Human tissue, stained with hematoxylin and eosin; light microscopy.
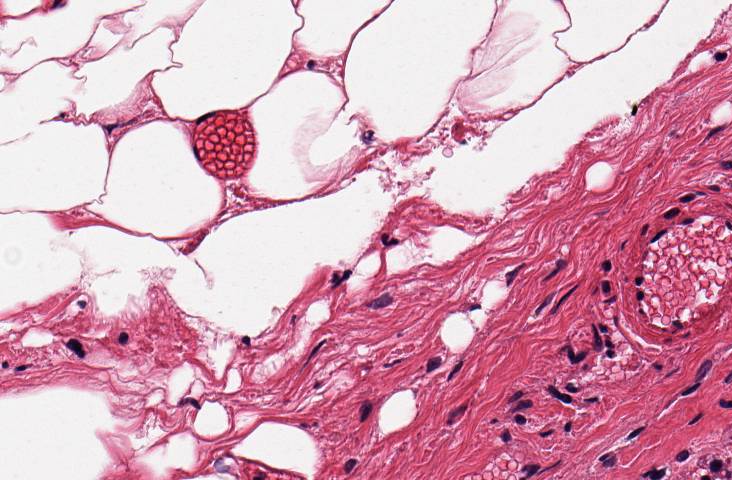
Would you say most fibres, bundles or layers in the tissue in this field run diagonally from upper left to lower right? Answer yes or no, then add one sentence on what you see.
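No. The collagen bundles in the fibrous band are wavy and run from lower left to upper right.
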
